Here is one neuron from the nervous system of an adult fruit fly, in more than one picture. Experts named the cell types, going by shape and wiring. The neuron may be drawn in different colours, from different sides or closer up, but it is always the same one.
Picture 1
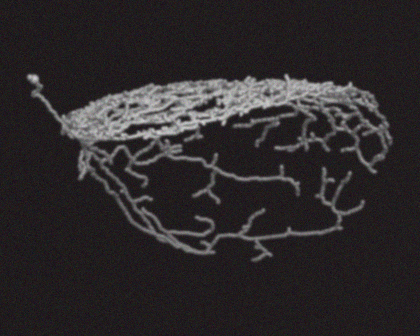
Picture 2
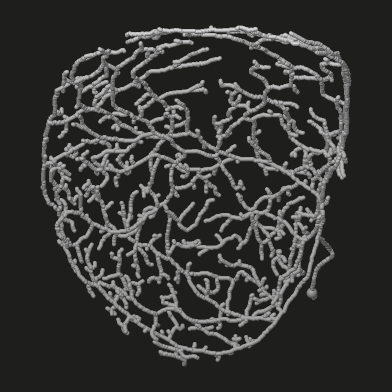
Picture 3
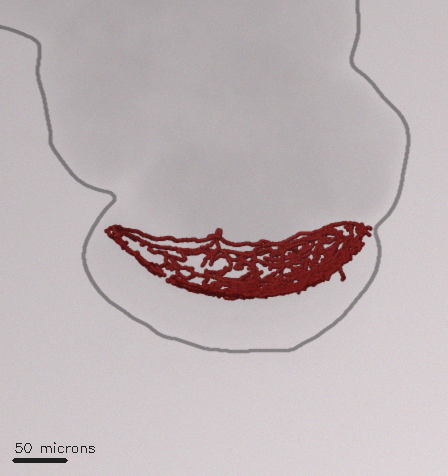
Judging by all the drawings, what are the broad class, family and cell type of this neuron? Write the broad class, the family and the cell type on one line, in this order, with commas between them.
optic-lobe intrinsic neuron, Cm, Cm30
